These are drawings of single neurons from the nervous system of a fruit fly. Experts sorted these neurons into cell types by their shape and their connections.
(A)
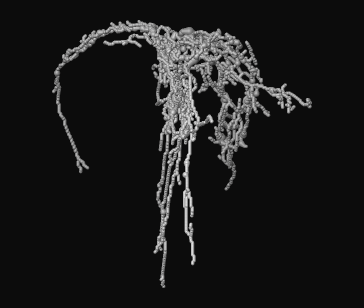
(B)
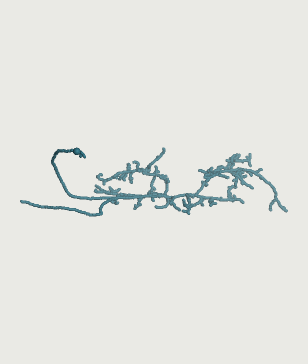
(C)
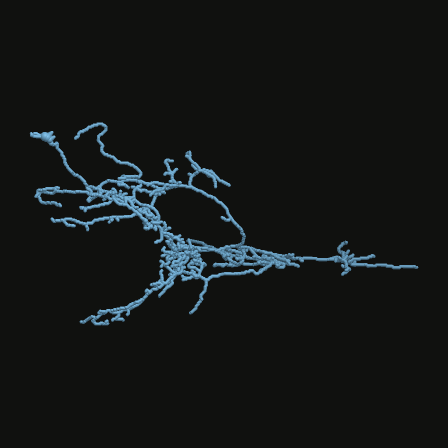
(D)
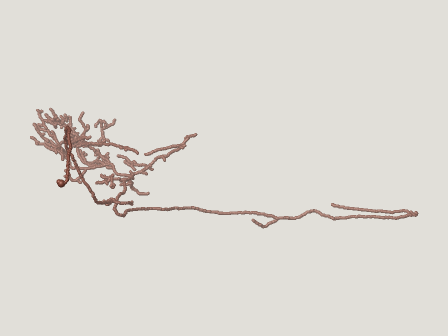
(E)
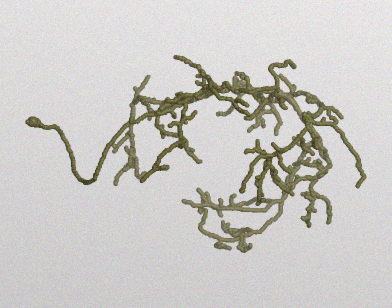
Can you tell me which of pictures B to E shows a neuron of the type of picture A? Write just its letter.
C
